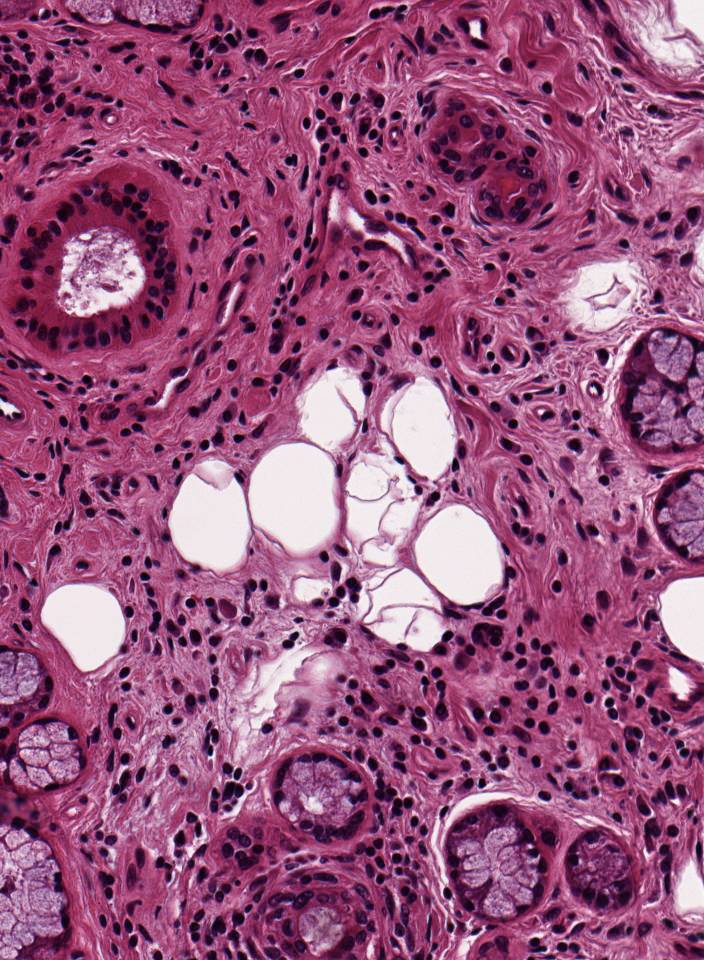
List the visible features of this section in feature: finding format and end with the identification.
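Units: small glandular units scattered apart in abundant fibrous stroma, not packed lobules
Fat cells: small central cluster of empty rounded spaces
Lymphocytes: many small round dark nuclei through the stroma
Vessels: narrow, slit-like, thin-walled
Name: minor salivary gland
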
